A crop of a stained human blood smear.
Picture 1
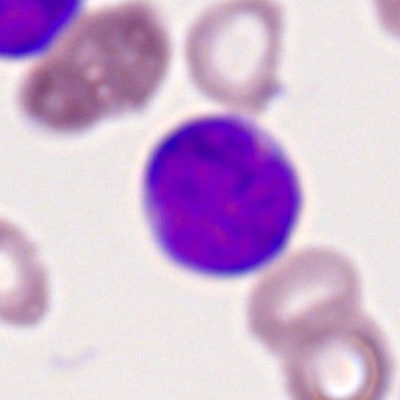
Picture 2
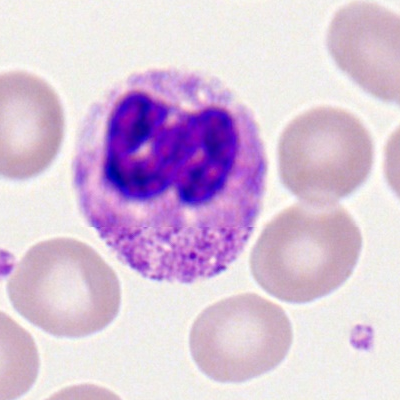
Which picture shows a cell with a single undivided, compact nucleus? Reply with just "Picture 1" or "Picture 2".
Picture 1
